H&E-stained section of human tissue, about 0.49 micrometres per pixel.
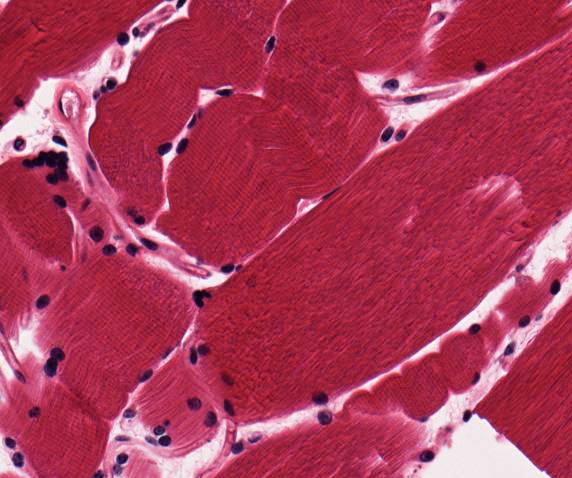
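Skeletal muscle, haematoxylin and eosin: large eosinophilic muscle fibres, cut in different planes, fill the field and are separated by thin strands of pale connective tissue. The fibres show fine transverse cross-striations. Their dark oval nuclei lie at the fibre edges rather than in the centres. A small clump of dark round nuclei lies in the connective tissue near the upper left edge.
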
